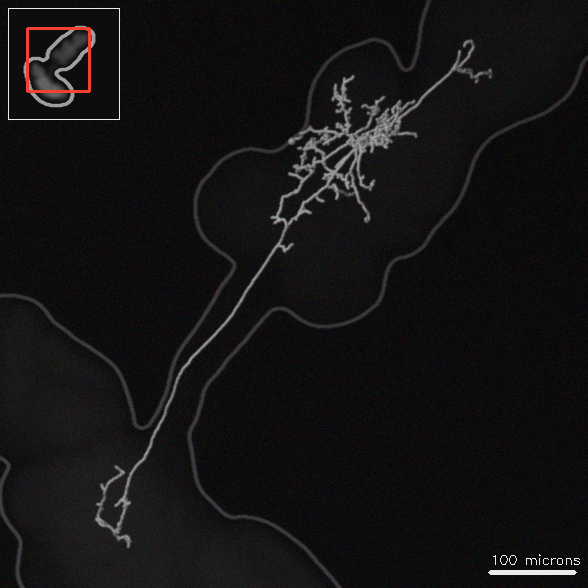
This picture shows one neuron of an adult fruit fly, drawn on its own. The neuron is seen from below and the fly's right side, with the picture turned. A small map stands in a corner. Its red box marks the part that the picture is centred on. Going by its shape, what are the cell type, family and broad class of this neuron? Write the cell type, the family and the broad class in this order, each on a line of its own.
AN09B035
hemilineage 09B
ascending neuron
